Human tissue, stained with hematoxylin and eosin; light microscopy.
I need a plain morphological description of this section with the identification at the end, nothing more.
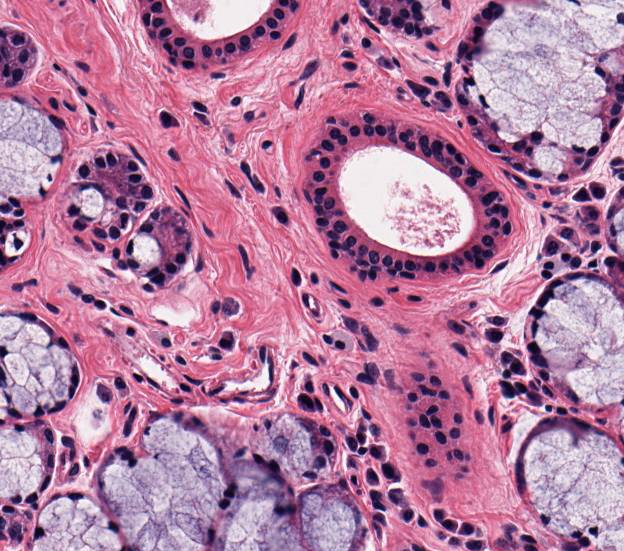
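Notice the broad band of dense pink connective tissue running diagonally through the middle, with glandular units clustered along its edges. At the field's edges, the units' cells have pale grey-violet, foamy cytoplasm, their nuclei flattened and pressed against the cell bases. The duct lining cells differ: pink cytoplasm, round dark nuclei. This is minor salivary gland.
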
